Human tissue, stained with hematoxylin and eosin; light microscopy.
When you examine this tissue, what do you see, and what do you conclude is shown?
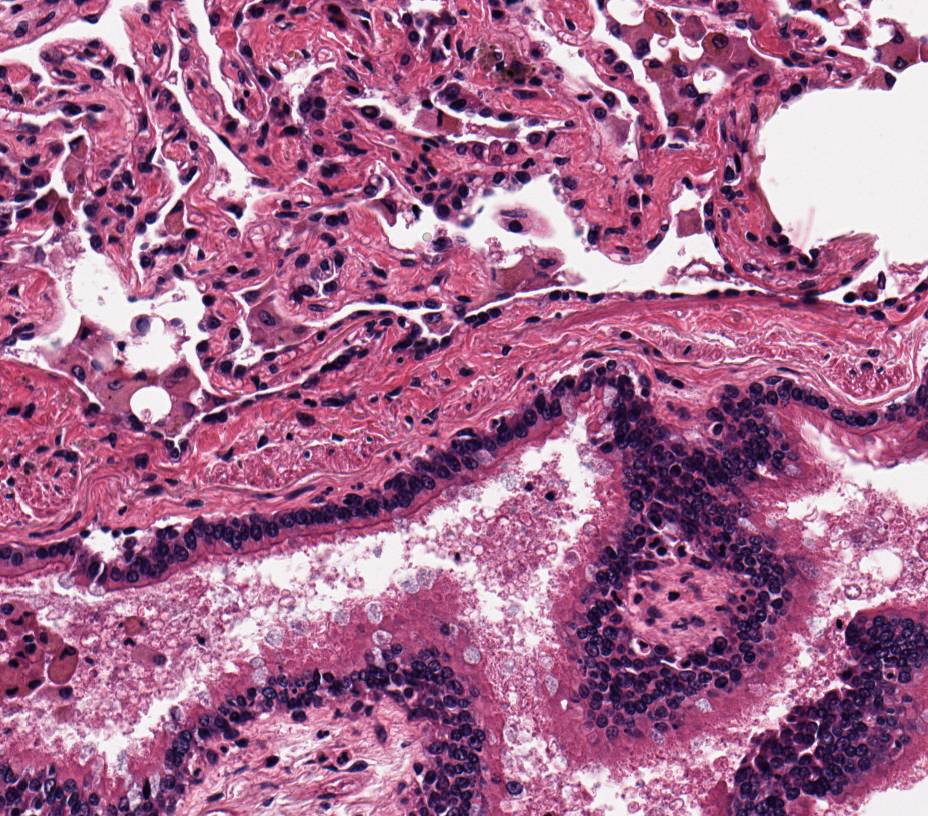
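In the upper half, pink collagen with scattered dark nuclei thickens the walls between the air spaces. The lumen in the lower half is filled with pale pink granular material in which rounded pale cells are scattered. A small cluster of brown pigment lies in the tissue at top centre, and a large empty white space occupies the upper right edge. The tissue is lung.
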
